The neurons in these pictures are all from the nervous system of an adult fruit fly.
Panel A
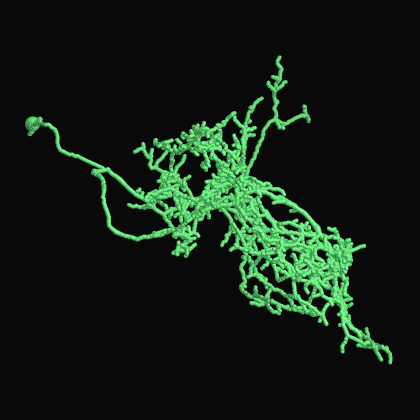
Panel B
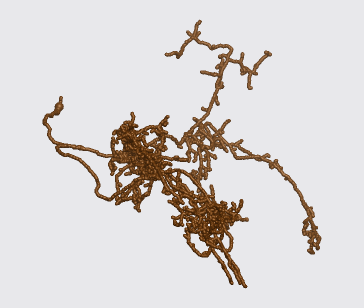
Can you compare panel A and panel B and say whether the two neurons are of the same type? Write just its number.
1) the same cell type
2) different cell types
1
